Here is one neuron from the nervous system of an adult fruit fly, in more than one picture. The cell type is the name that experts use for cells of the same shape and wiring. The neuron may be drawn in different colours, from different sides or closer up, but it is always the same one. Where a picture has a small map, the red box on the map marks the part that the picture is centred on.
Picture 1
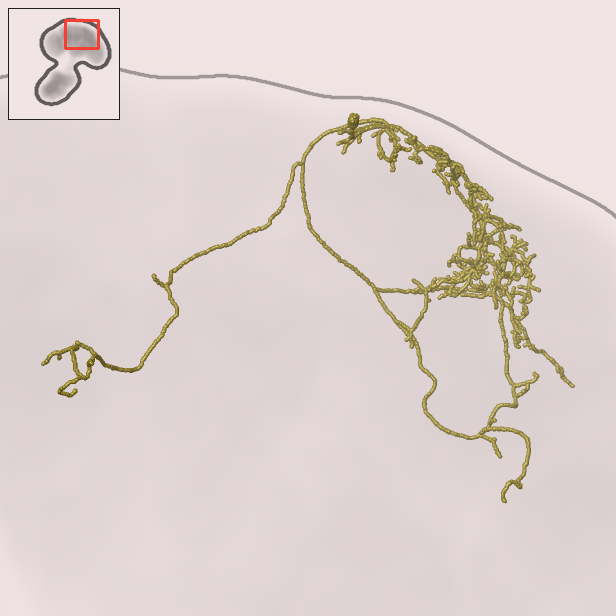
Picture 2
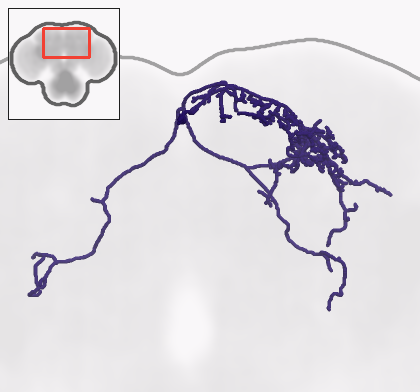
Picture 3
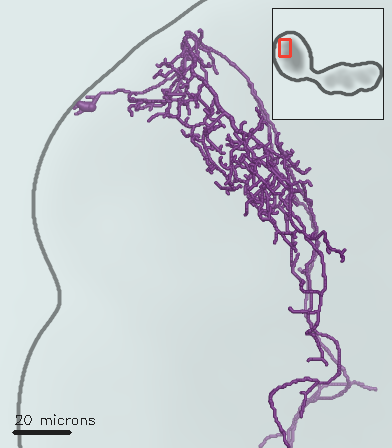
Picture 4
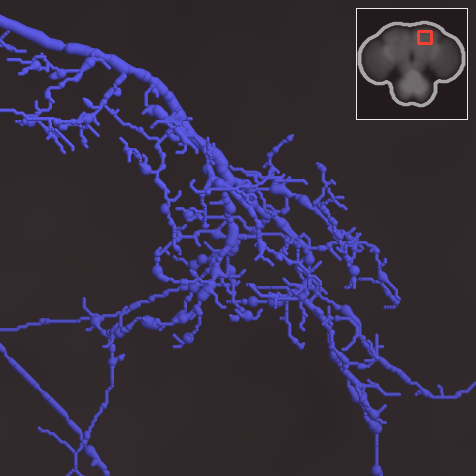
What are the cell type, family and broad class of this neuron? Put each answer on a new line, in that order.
SIP121m
hemilineage SMPad1
central-brain intrinsic neuron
